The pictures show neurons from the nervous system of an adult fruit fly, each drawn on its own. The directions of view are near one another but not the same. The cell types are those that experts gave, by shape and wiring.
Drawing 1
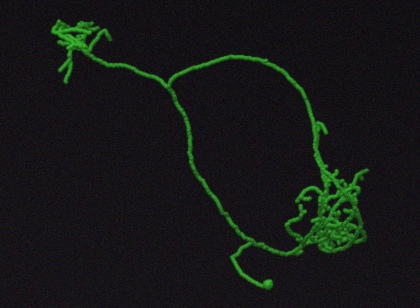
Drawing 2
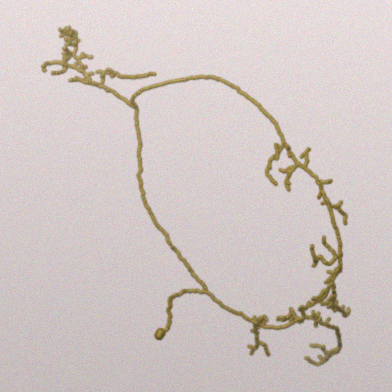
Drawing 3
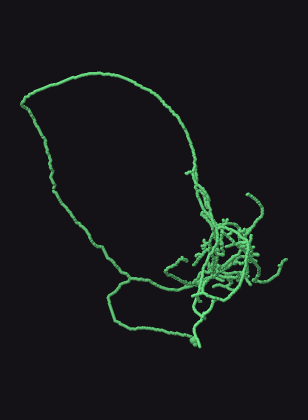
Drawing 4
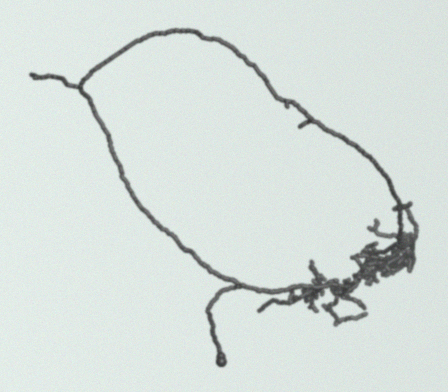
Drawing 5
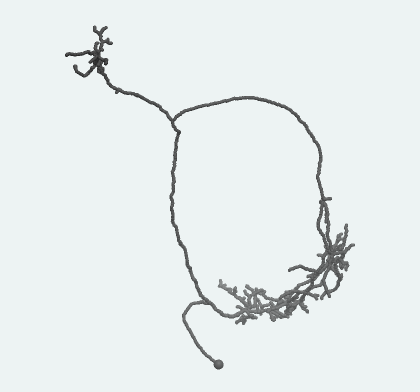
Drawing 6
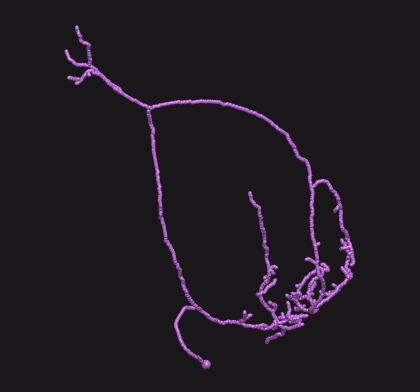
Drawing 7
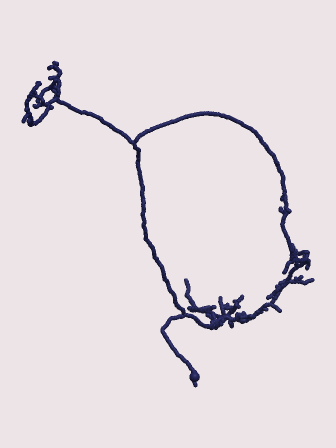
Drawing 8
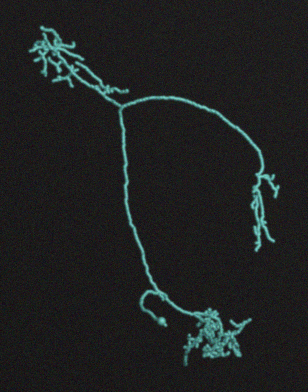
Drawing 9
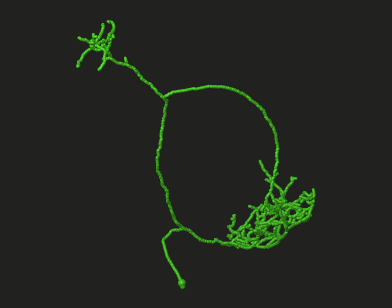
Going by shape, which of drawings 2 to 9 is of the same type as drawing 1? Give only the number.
3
